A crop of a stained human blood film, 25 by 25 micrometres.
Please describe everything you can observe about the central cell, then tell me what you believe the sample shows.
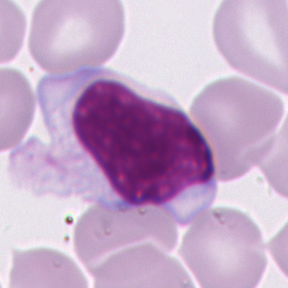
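The nucleus here is an elongated oval, running diagonally from upper left to lower right. Its chromatin is dense and dark purple, scattered with small lighter speckles. I can't make out any distinct nucleolus. The nucleus sits toward the right, its edge nearly reaching the cell border on that side. So this is a large granular lymphocyte.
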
